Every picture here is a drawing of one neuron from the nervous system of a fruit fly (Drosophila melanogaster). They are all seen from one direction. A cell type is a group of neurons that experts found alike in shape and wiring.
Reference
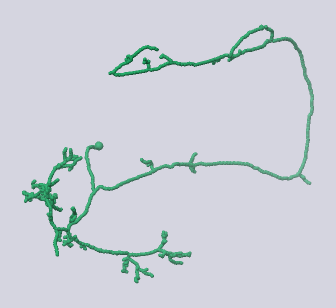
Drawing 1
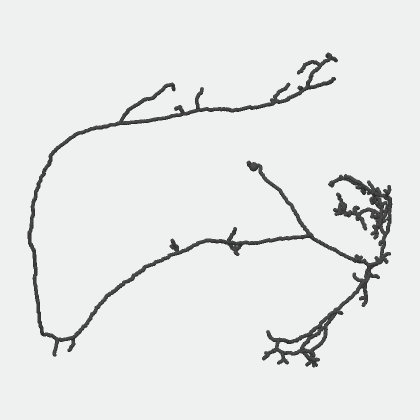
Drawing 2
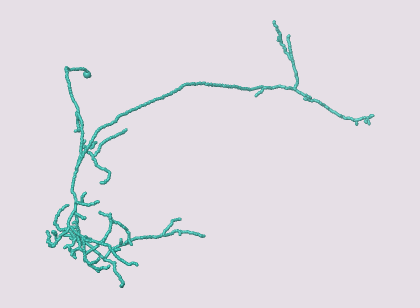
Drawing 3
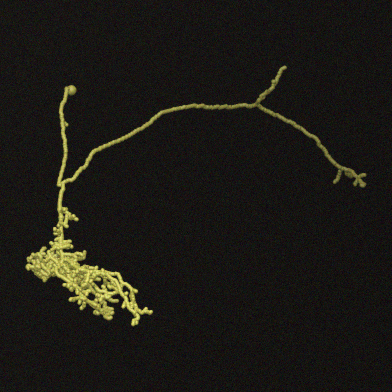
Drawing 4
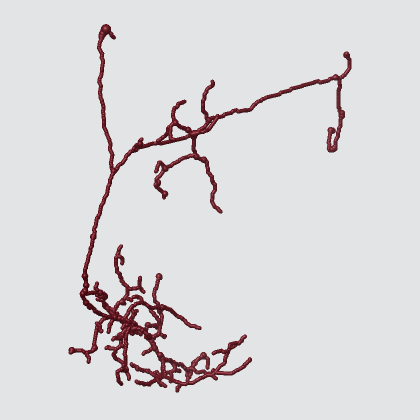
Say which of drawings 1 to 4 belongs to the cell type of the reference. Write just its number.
1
